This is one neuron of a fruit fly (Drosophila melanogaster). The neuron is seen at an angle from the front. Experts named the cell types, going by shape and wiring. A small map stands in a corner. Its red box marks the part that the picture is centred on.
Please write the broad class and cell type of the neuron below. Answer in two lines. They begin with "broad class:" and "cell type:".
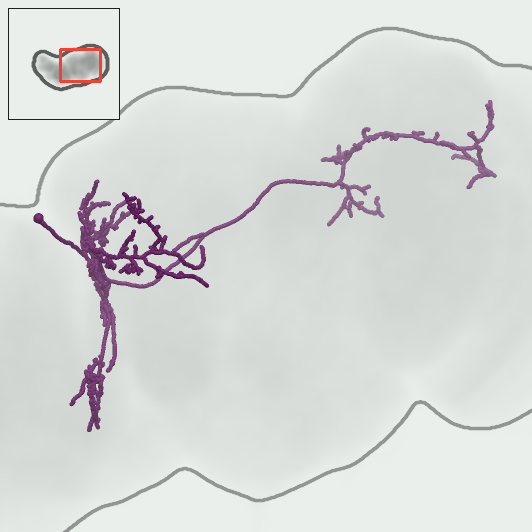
broad class: central-brain intrinsic neuron
cell type: aMe15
